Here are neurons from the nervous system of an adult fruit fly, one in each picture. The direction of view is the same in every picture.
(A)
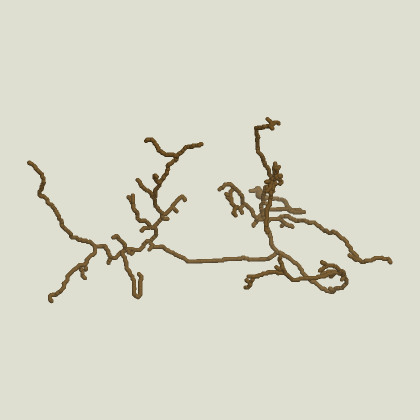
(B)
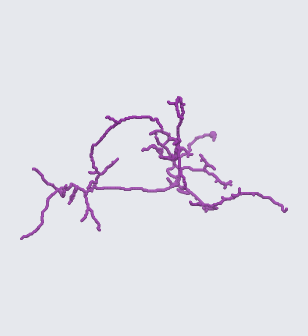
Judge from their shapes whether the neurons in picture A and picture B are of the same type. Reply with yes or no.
yes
